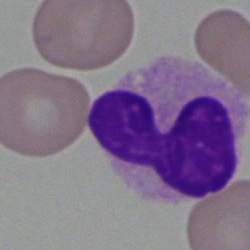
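Band neutrophil, the central cell of a stained human bone marrow smear. The chromatin stains deep purple and is dense, with only small paler patches. The cytoplasm is pale lilac-grey with fine, faint violet granules scattered through it, and more of it lies above the nucleus than below.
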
